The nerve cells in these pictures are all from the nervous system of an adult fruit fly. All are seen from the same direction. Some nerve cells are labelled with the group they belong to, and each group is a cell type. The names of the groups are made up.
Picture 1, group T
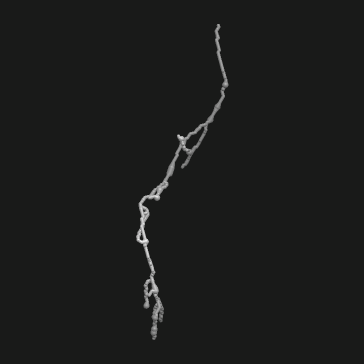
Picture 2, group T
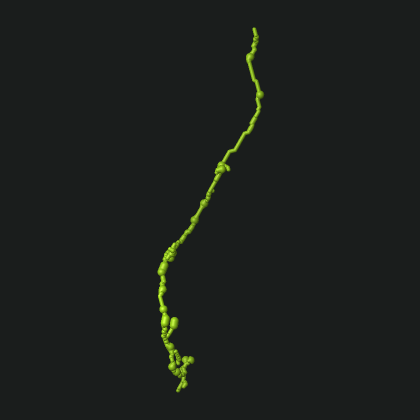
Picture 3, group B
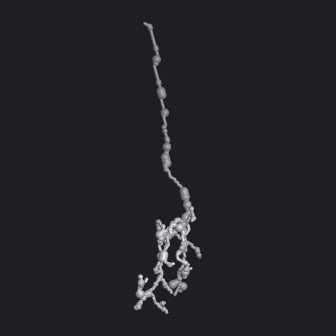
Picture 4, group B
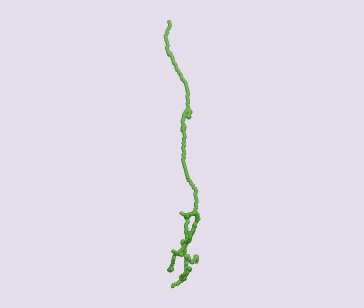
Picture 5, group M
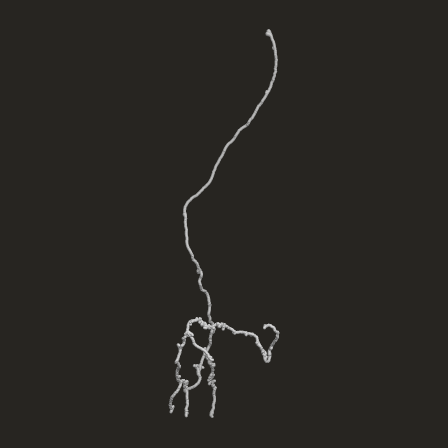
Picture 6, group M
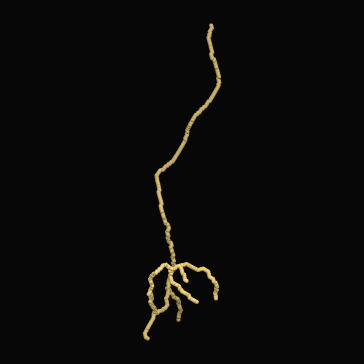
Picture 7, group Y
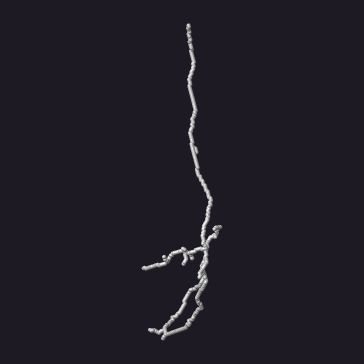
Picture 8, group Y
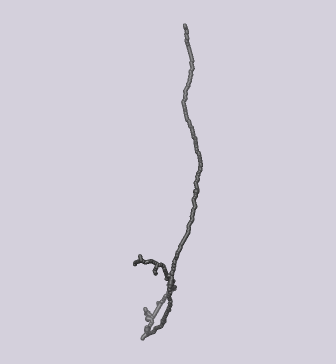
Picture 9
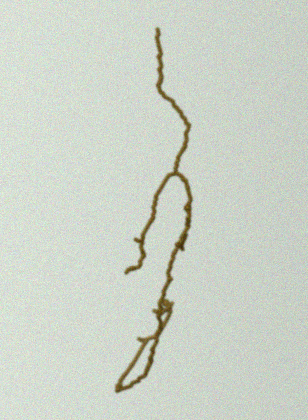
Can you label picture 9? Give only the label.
group Y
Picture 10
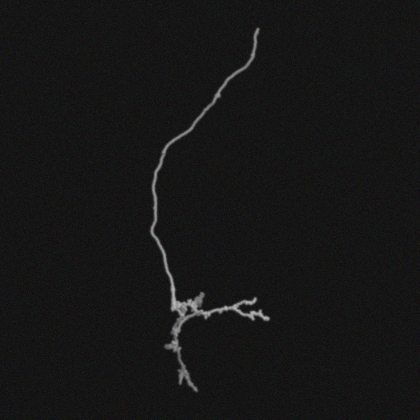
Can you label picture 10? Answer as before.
group M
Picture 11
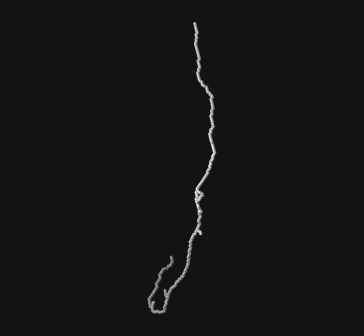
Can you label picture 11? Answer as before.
group Y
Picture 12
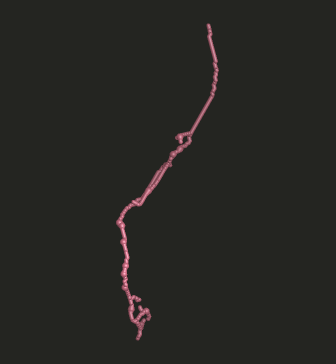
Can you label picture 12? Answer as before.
group T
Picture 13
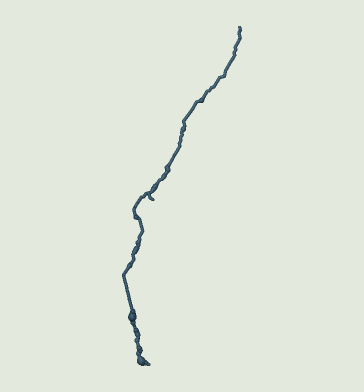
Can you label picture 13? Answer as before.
group T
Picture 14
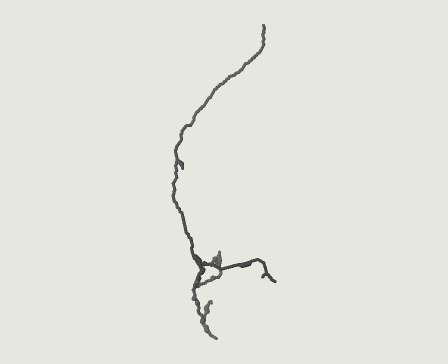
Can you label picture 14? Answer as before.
group M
